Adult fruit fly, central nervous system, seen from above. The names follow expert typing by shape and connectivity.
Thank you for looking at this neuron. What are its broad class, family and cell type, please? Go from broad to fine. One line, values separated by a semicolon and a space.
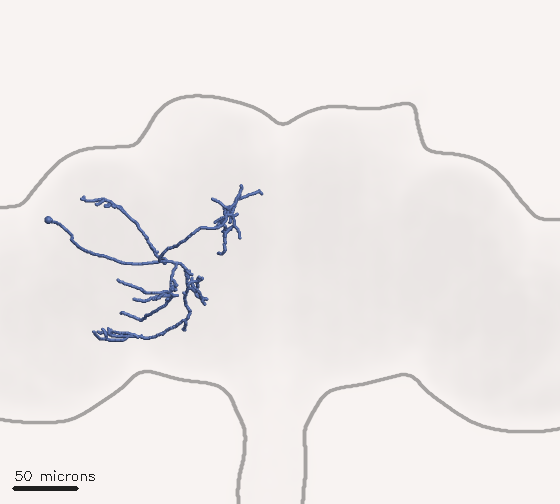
central-brain intrinsic neuron; hemilineage SIPa1_ventral; CB0937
